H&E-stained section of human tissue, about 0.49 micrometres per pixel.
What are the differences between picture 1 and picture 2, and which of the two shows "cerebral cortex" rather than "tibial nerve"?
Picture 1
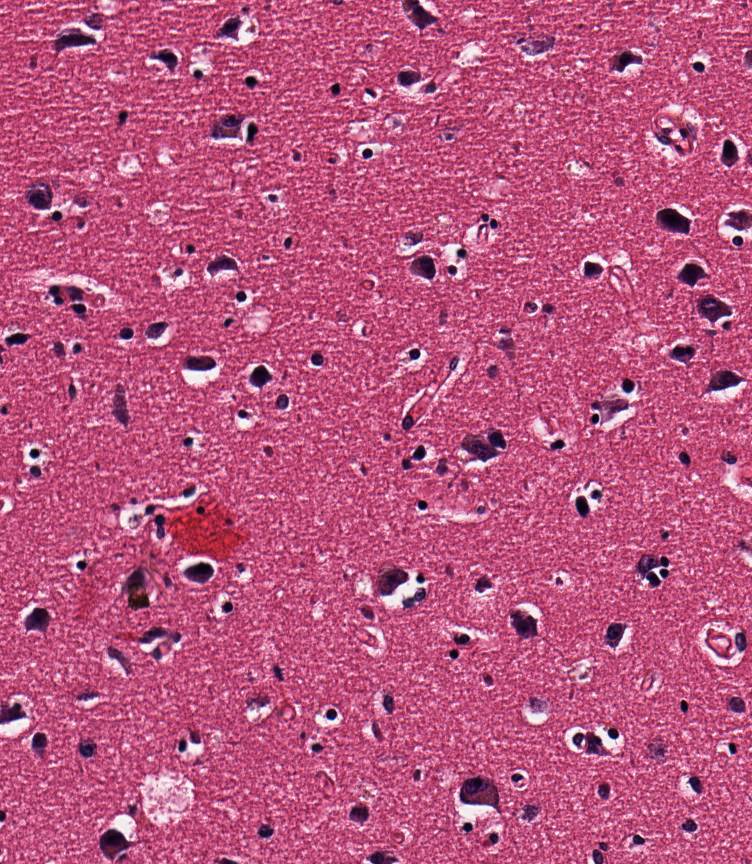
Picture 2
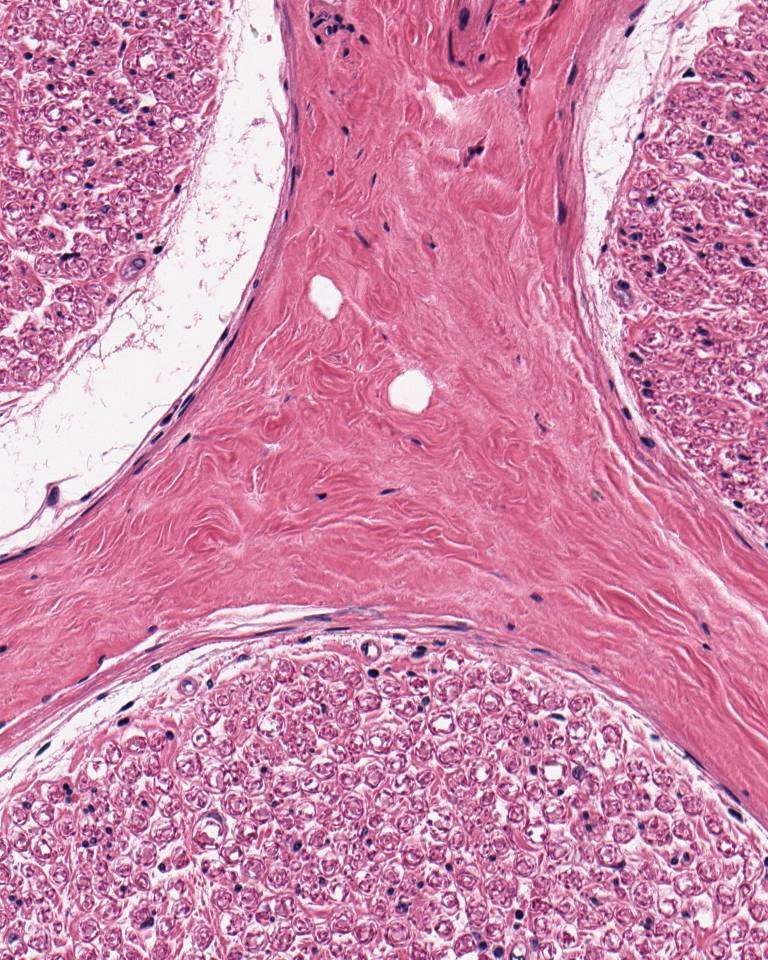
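Picture 1 is cerebral cortex; picture 2 is tibial nerve. The cortex is an even, finely granular pink matrix throughout, with scattered cells and no glands, tubules or other organised units. The nerve forms three rounded fibre bundles, at top left, right edge and bottom, divided by a branching band of dense connective tissue. Small, round, dark nuclei with little visible cytoplasm lie fairly evenly across the cortex, while in the nerve small dark nuclei are sparse among round fibre profiles. Larger cells with dark, angular, shrunken-looking bodies are scattered through the cortex, for example centrally and to the right. The band between bundles is dense, wavy, strongly eosinophilic collagen with few spindle-shaped nuclei; each bundle is edged by a thin layer of flattened cells whose elongated dark nuclei run parallel to its border.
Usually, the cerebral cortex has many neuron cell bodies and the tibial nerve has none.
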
